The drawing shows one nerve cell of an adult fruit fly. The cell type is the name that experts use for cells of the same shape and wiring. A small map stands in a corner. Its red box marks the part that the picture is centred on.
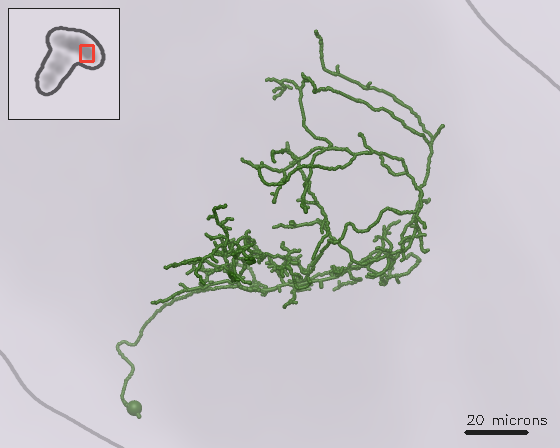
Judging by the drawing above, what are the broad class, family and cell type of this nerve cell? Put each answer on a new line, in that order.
central-brain intrinsic neuron
hemilineage VLPp&l1_anterior
CB2396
